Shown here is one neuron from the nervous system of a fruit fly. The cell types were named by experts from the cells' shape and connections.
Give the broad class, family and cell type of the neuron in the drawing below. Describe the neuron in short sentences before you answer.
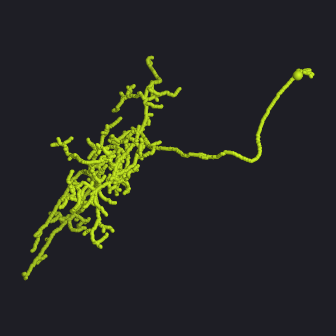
The cell body can be seen at the upper right of the picture. Dozens of branch ends can be seen. This is a nerve-cord intrinsic neuron. The family is hemilineage 16B. It is of cell type IN16B099.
